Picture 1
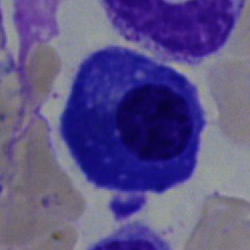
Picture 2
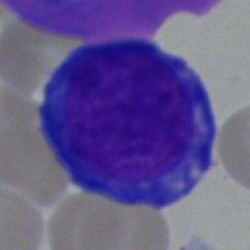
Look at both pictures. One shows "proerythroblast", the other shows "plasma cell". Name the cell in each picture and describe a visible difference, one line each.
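Picture 1 is a plasma cell. The cytoplasm is abundant and stains deep blue.
Picture 2 is a proerythroblast. The cytoplasm forms only a thin rim around the nucleus.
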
